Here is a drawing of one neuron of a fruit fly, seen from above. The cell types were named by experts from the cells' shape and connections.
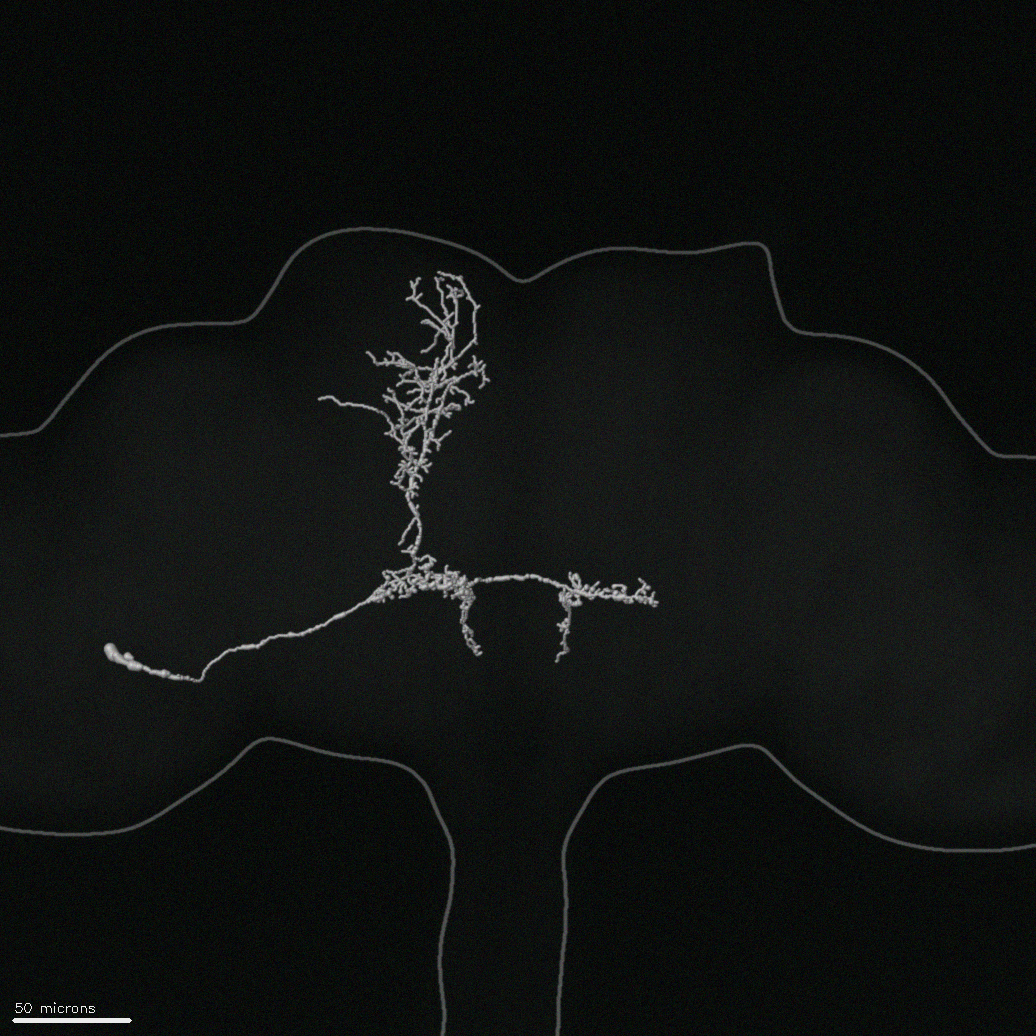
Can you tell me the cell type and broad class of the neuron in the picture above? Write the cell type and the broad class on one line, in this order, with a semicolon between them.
ATL017; central-brain intrinsic neuron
